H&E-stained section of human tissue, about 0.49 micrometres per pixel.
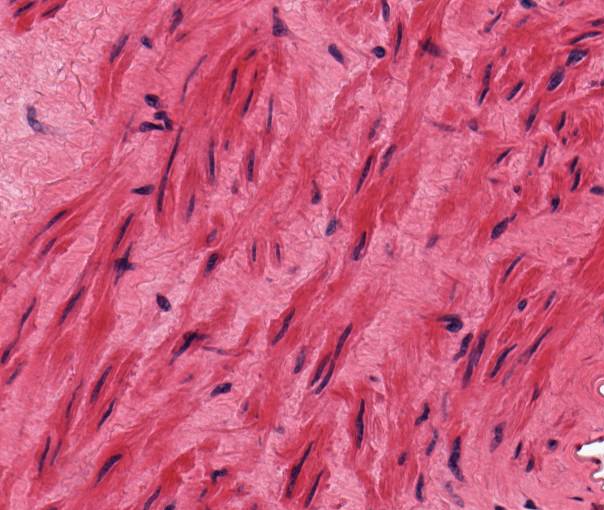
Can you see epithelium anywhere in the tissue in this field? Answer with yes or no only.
No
